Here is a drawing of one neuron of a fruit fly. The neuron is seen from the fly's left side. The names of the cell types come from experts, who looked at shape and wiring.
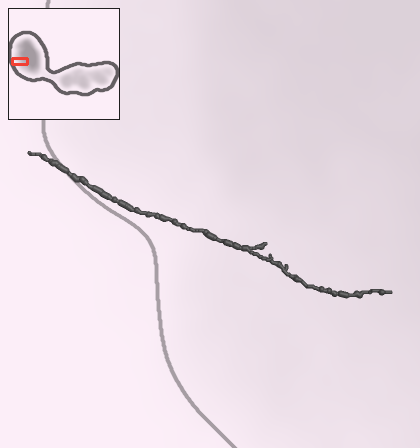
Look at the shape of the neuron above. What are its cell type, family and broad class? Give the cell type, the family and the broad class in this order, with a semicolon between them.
JO-B1_a; class mechanosensory; sensory neuron entering the brain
